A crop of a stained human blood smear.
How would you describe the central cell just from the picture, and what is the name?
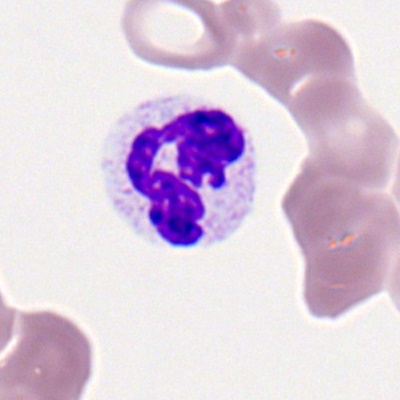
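Several lobes, joined by narrower strands, make up the nucleus, and its chromatin is dark purple and coarsely clumped. A moderate rim of pale pinkish-lilac cytoplasm surrounds it, with fine, faint lilac granules scattered throughout. It is a segmented neutrophil.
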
